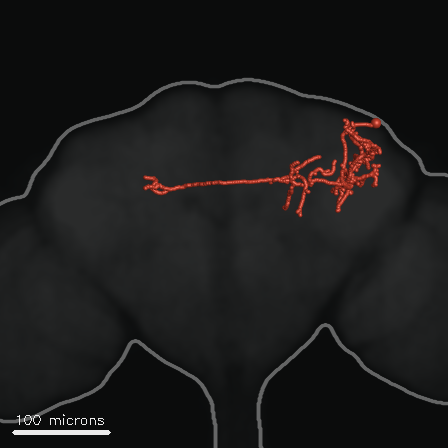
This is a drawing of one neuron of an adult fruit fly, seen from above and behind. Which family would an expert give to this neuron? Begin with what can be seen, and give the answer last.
It is in the brain and does not reach the nerve cord. Its cell body lies at the upper right of the picture. From left to right in the picture it spans about 250 microns. It is a central-brain intrinsic neuron. The family is hemilineage VLPd1.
